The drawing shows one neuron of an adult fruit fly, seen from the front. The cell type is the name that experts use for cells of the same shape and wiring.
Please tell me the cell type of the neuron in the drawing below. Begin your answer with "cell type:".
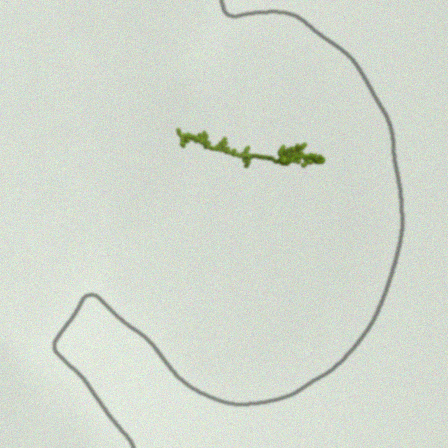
cell type: TmY5a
